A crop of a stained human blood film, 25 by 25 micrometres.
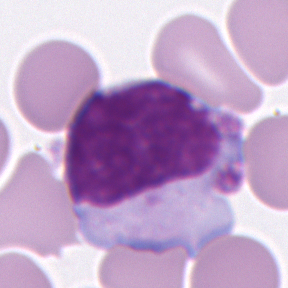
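Large granular lymphocyte. The nucleus is off-centre, occupying the upper part of the cell, while the cytoplasm forms a broad band below it. That band is a deeper blue along its lower edge than in its interior. A few small reddish-purple granules lie in the cytoplasm to the right of the nucleus.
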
